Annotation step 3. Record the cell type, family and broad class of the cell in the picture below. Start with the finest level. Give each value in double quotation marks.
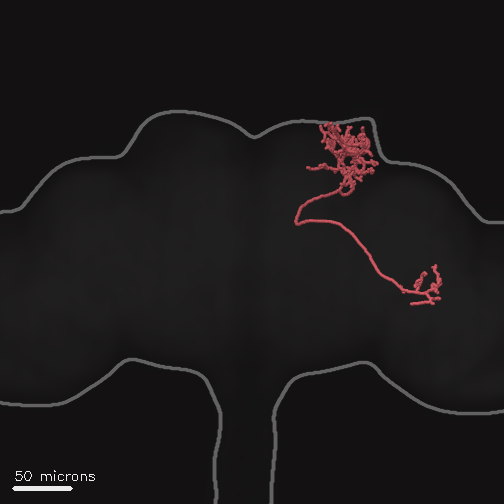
"M_vPNml65", "hemilineage ALv1", "central-brain intrinsic neuron"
